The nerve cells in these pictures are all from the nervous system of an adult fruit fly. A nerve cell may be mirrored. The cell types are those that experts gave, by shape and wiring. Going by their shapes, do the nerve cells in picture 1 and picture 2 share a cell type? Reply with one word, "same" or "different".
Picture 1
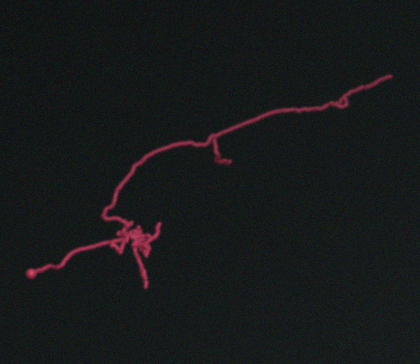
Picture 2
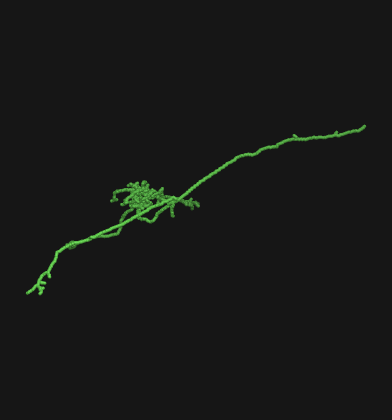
same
